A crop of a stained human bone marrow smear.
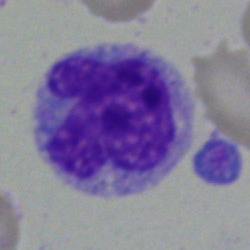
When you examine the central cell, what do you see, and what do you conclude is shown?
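First, the outline: round. The nucleus is irregular and folded, and there's a deep notch on its left side. Cytoplasm pale greyish-blue, and I see no coarse granules in it. So, a monocyte.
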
